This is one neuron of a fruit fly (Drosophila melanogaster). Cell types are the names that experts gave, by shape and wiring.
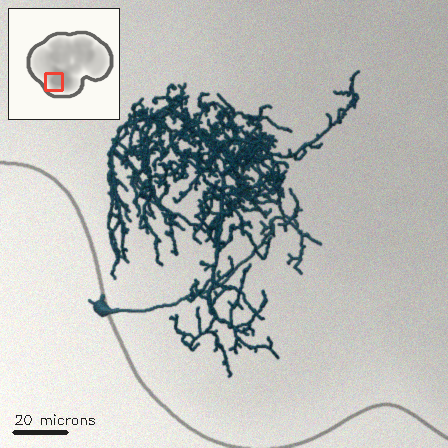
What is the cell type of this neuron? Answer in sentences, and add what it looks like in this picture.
The cell type is IN20A.22A003. It is a nerve-cord intrinsic neuron. From top to bottom in the picture it spans about 120 microns. The picture shows more than a hundred branch ends.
